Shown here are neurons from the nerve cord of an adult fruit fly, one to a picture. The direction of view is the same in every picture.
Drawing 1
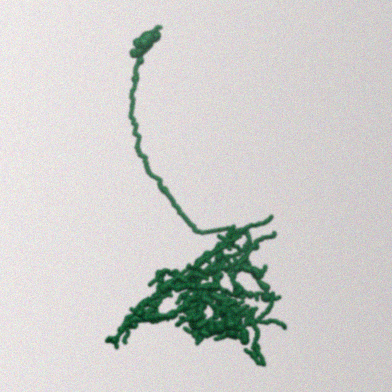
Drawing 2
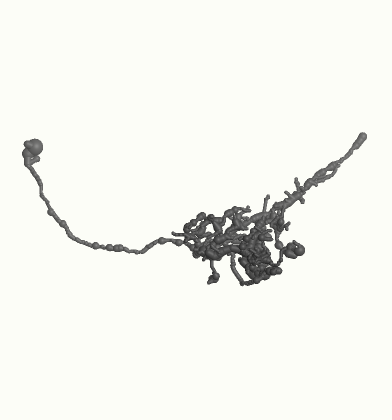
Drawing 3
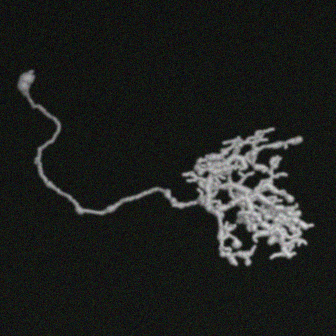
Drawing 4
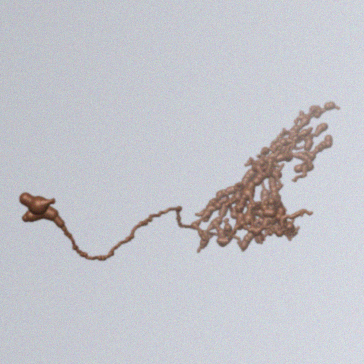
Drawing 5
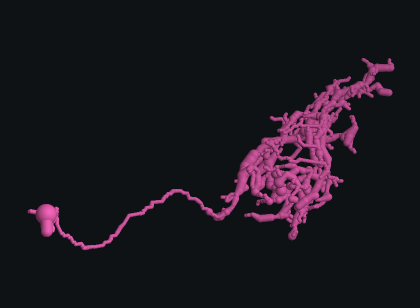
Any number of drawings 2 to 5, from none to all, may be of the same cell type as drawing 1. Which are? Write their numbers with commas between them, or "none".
3, 4, 5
